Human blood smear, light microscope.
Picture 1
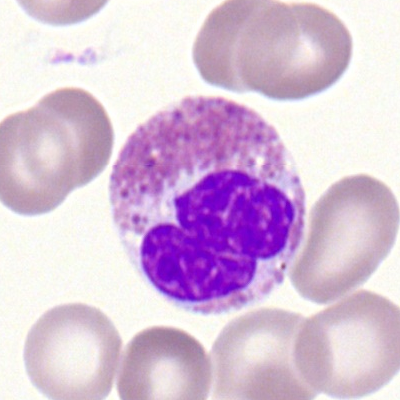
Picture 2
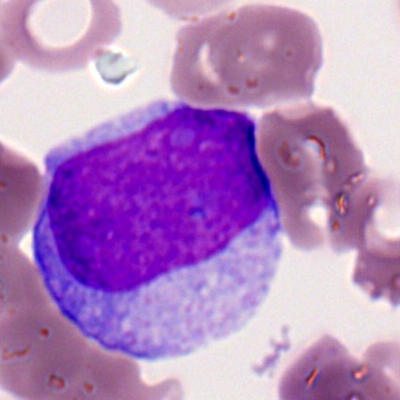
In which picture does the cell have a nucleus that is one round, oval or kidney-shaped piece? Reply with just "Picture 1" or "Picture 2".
Picture 2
